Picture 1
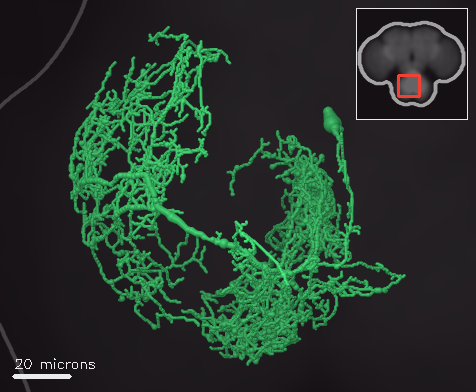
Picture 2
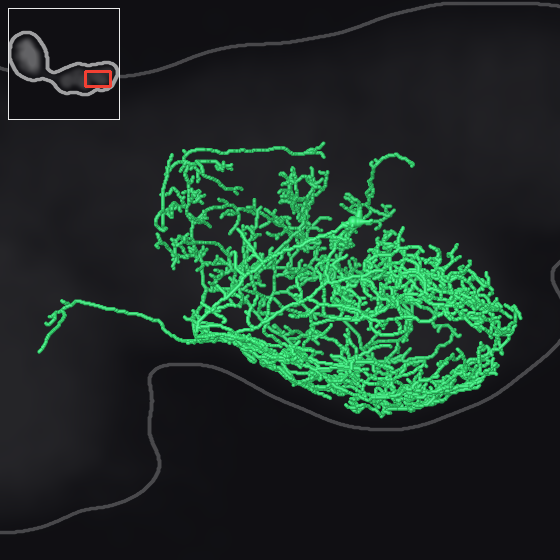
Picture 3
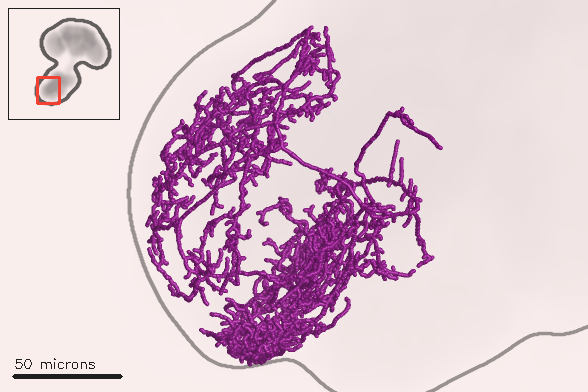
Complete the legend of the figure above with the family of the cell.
hemilineage 12B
